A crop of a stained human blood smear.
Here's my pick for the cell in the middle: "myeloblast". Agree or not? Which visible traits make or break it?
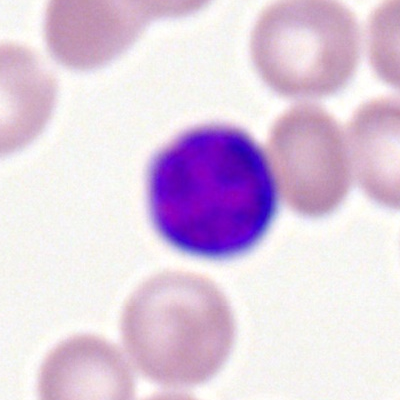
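Myeloblast doesn't hold up here; what you're looking at is a lymphocyte. The chromatin settles it: dense and dark purple, in coarse clumps.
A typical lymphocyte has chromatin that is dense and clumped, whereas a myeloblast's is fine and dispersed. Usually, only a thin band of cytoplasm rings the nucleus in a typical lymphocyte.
That matches this cell, whose cytoplasm is at most a very thin rim at its edge. No granules are visible, and that would suit either name.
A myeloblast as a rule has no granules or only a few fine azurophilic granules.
Otherwise, the outline is round and smooth, the cell is about the same size as the nearby red cells, and its right edge touches a red cell.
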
